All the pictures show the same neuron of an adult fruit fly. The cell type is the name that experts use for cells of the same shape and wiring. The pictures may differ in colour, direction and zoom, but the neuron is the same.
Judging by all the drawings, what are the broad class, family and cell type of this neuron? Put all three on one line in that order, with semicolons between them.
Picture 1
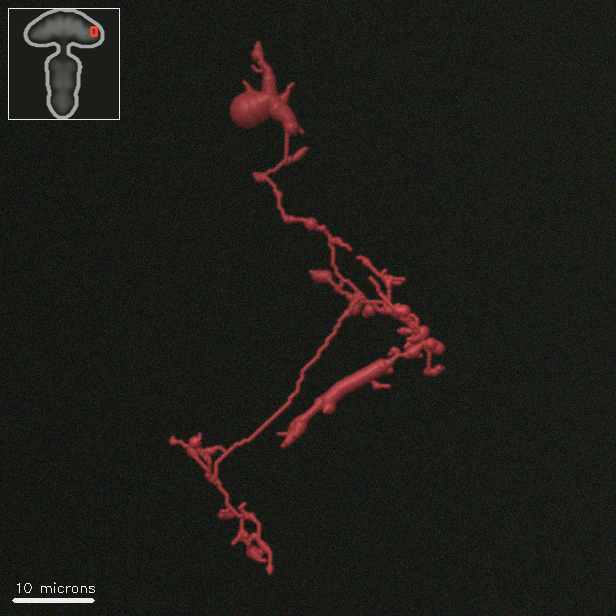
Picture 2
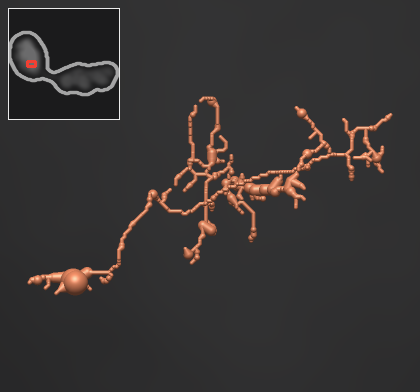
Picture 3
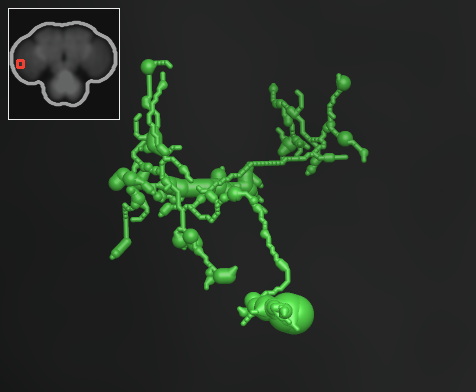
optic-lobe intrinsic neuron; Dm; Dm9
